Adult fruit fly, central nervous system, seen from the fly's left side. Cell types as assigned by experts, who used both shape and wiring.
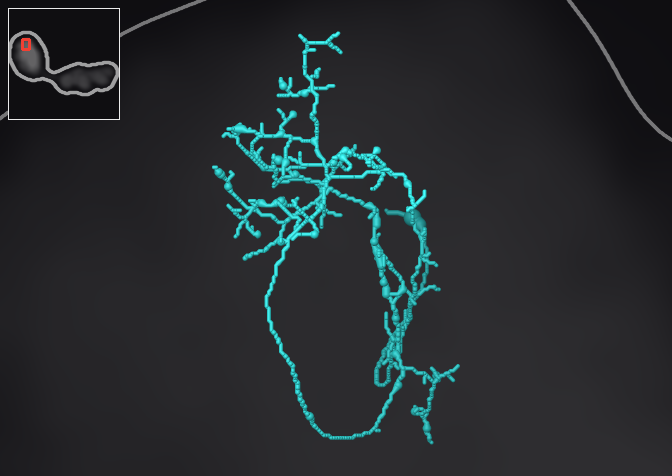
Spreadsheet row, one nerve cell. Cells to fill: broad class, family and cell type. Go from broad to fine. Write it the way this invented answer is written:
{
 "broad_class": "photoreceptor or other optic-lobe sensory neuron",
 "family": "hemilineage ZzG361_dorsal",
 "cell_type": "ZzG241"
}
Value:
{
 "broad_class": "central-brain intrinsic neuron",
 "family": "hemilineage SLPal1",
 "cell_type": "SLP015_b"
}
